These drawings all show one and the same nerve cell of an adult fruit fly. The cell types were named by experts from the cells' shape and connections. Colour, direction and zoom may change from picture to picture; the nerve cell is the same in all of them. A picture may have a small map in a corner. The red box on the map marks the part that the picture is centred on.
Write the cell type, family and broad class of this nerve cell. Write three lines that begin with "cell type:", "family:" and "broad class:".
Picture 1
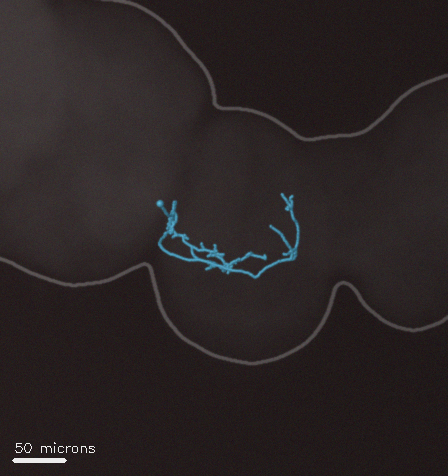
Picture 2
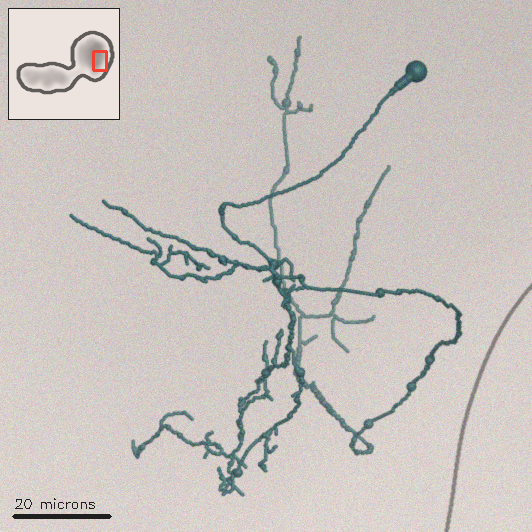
cell type: Lat3
family: Lat
broad class: optic-lobe intrinsic neuron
